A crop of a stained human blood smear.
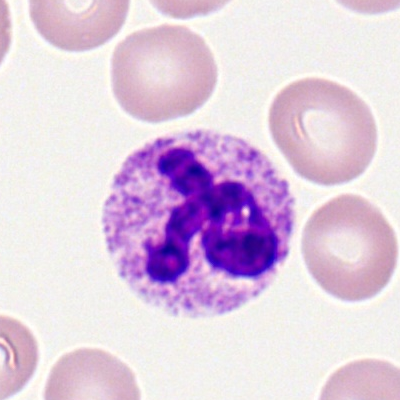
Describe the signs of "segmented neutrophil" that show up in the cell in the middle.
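The cell in the middle is a segmented neutrophil. Its outline is round and smooth. Its chromatin stains dark purple and lies in coarse clumps. The cytoplasm is abundant and pale pinkish-lilac, and no vacuoles are seen in it.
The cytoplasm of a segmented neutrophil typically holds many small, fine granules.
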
